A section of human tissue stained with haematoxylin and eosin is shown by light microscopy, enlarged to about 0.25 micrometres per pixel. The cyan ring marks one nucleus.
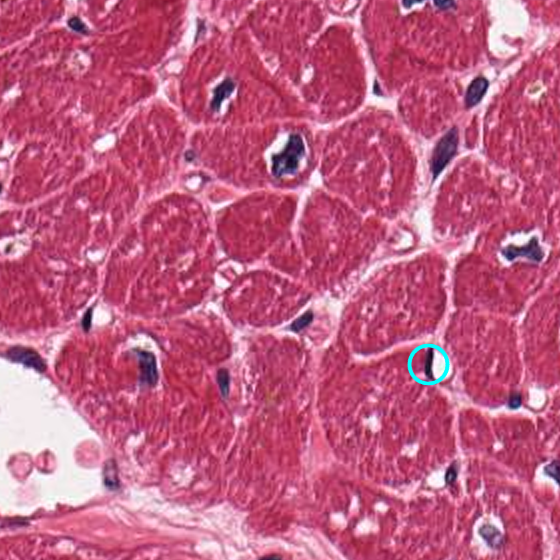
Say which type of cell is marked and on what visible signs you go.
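This is an endothelial cell. The nucleus is thin, elongated and slightly curved, and is stained dark and even throughout. The nucleus lies flattened along one side of a small, round, pale lumen. Hardly any cytoplasm is visible; at most a thin rim outlines the lumen. The cell sits in the narrow pale strand of tissue between muscle fibres, where several of these strands meet.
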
